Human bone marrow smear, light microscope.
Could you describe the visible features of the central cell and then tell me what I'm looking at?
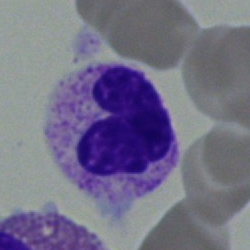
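Checking position first, the nucleus lies toward the right side of the cell. Its chromatin is dense and deeply stained dark purple, and no nucleoli are visible. Next, the cytoplasm: it is filled with many small purple granules. Last, the name: band neutrophil.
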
